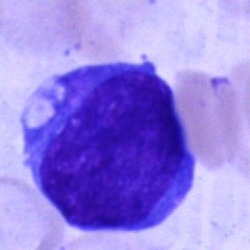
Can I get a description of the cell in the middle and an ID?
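The cytoplasm is deep blue and forms a thin rim, widest at the upper left, where clear vacuoles lie. A small bleb projects from the top edge of the cell. This cell is a blast.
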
